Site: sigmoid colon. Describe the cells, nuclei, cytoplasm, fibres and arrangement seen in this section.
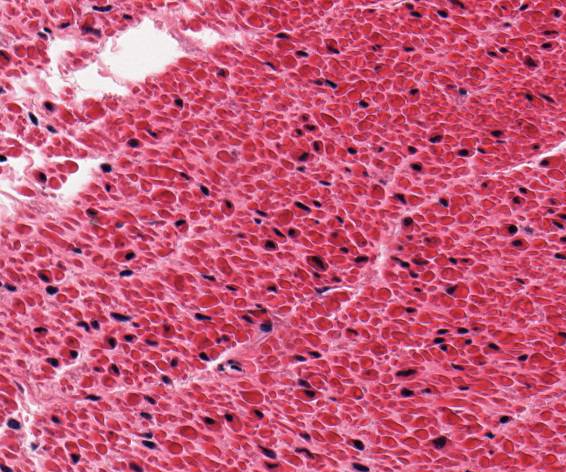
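Eosinophilic smooth muscle cells, densely packed and cut in cross-section, fill the field as round to polygonal profiles. Their nuclei are dark, round to oval, and sit centrally within the profiles. Thin, pale connective tissue septa cross the field and divide the cells into bundles. No epithelium is present anywhere.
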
